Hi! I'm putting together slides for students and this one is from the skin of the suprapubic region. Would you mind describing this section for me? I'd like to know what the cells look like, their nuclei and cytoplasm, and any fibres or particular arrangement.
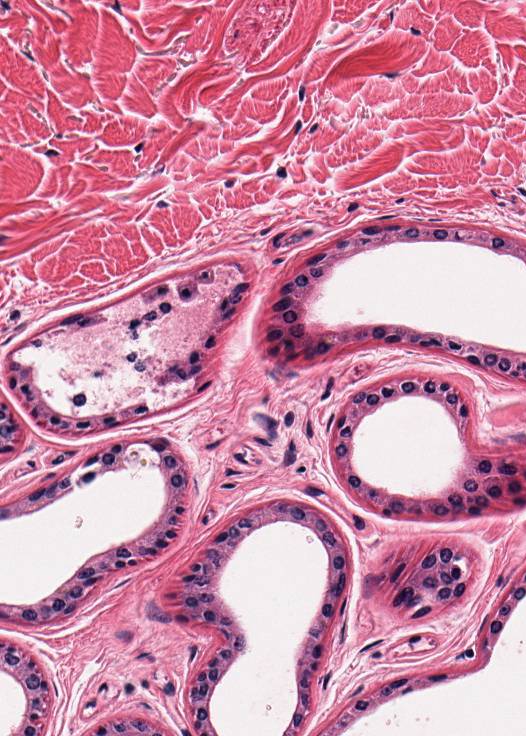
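Start at the top: muscle fills the upper third of the field, and epithelium-lined tubules take up the lower two-thirds. In most of those tubules the lumen is wide and empty, a white space. The one at the upper left is different, holding pale pink granular material with scattered dark nuclei in it. Search the whole field and you will find no fat cells.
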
